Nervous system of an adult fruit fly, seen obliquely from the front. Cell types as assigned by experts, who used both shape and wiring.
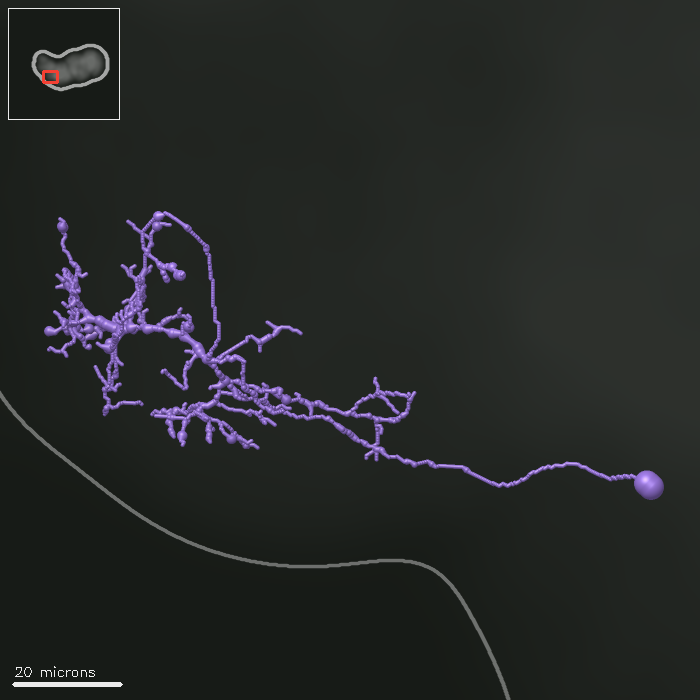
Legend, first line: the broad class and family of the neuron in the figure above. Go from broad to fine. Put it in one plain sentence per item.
A nerve-cord intrinsic neuron of hemilineage 13B.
